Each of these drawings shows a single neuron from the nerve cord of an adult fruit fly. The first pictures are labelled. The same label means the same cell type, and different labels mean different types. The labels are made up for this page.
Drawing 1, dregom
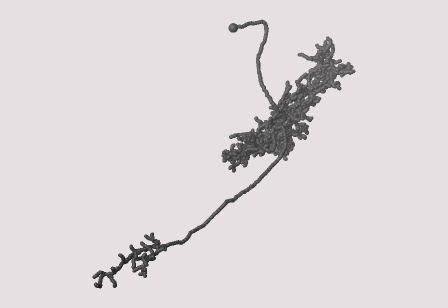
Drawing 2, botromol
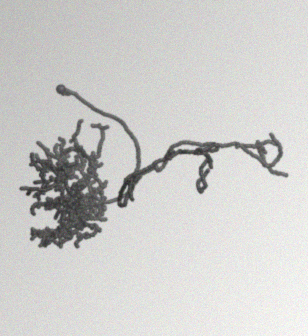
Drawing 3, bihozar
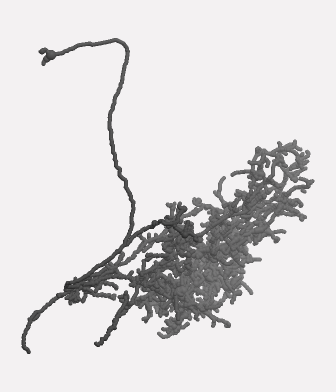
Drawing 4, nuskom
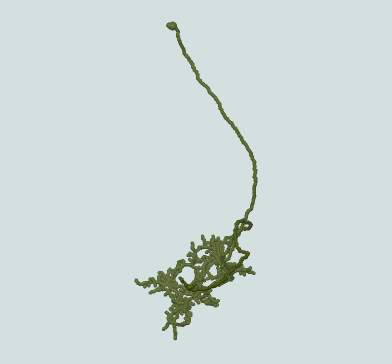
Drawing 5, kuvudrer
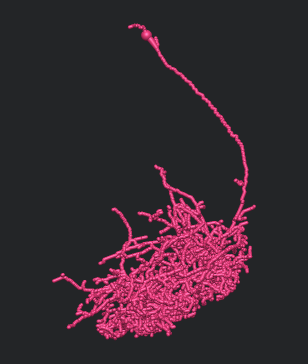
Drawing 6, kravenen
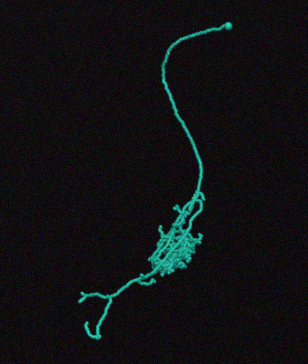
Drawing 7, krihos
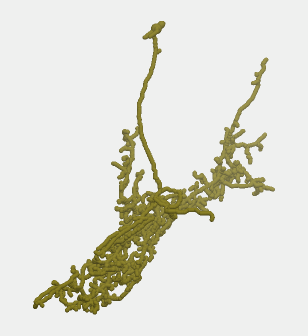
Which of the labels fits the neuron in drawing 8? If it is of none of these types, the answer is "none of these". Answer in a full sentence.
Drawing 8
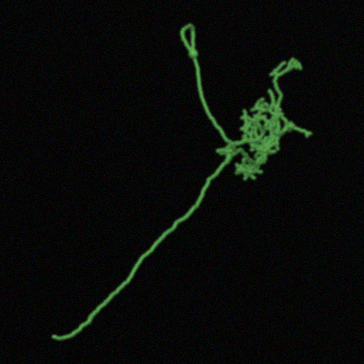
It belongs to nuskom.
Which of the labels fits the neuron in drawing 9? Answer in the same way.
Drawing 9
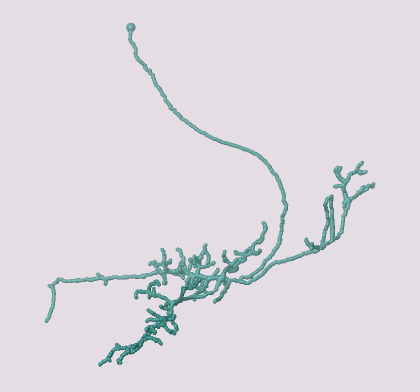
It belongs to dregom.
